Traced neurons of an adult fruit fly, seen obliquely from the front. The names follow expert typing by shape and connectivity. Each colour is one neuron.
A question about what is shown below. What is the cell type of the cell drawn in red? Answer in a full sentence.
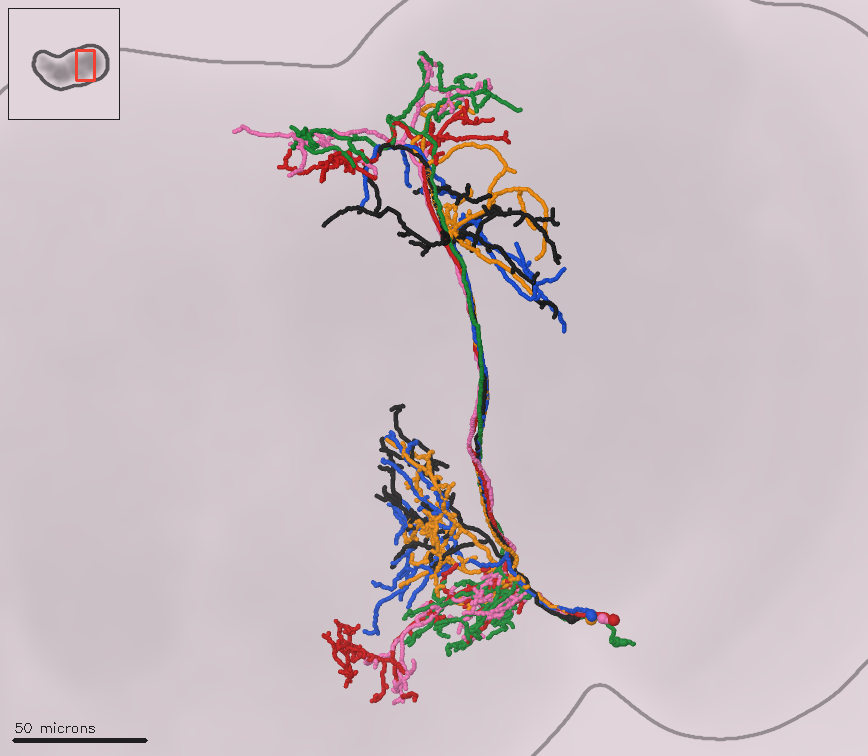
The cell type is SMP731.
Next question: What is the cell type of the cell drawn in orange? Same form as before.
The cell type is CB4082.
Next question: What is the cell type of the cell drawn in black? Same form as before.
The cell type is CB4225.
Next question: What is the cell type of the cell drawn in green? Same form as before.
The cell type is PRW010.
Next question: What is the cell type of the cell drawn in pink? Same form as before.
The cell type is PRW029.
